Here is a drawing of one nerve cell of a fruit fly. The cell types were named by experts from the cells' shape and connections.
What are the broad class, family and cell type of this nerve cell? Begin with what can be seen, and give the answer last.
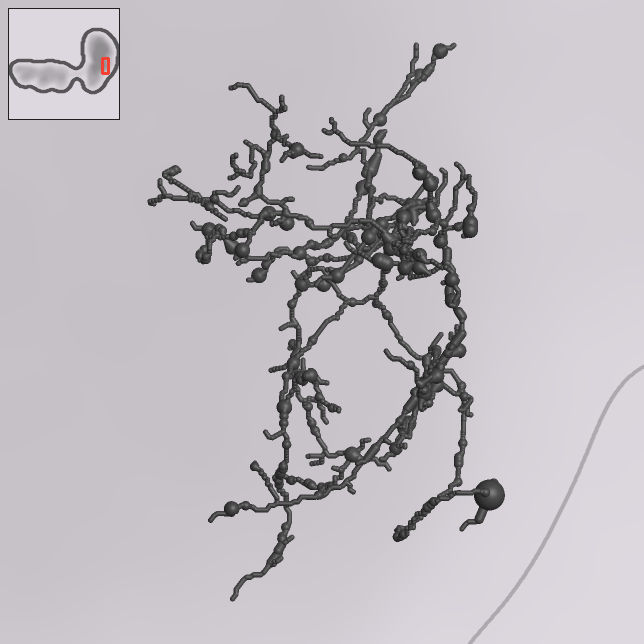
The cell body can be seen at the lower right of the picture. Dozens of branch ends can be seen. This is a central-brain intrinsic neuron. The family is hemilineage TRdm. It is of cell type GNG255.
